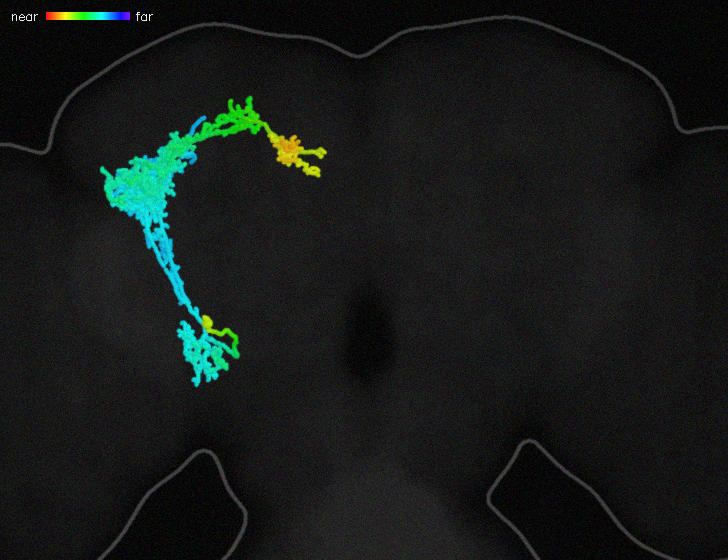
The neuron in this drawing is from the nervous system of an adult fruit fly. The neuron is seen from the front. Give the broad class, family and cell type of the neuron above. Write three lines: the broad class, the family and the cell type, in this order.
central-brain intrinsic neuron
hemilineage WEDa2
WEDPN4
